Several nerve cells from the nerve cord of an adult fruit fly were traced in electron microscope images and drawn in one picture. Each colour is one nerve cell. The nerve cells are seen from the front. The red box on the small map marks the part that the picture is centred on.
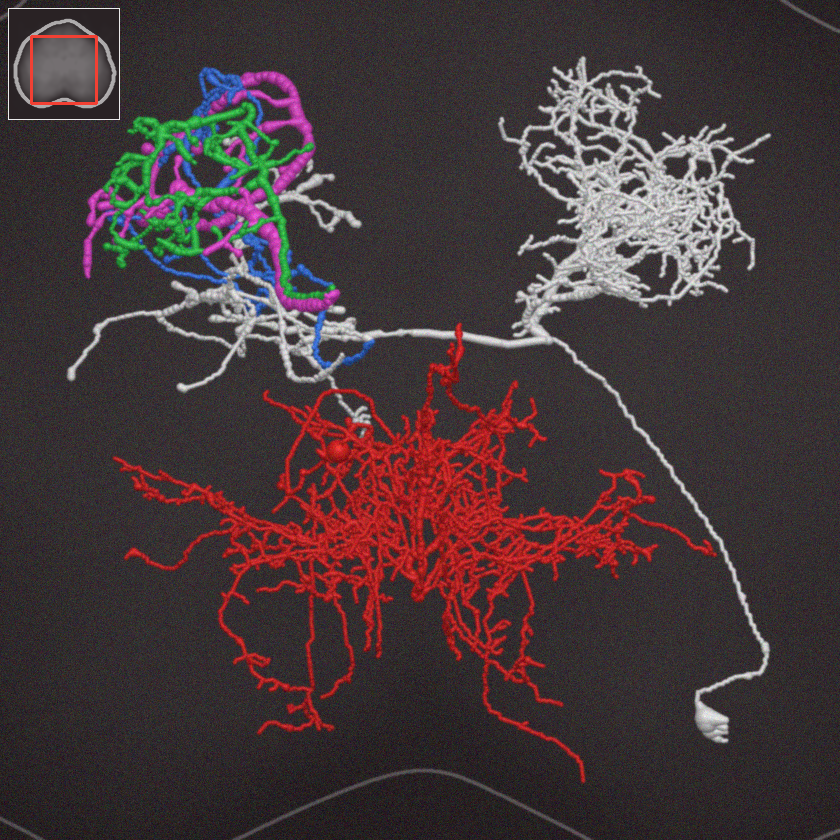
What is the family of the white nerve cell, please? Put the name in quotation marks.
"hemilineage 07B"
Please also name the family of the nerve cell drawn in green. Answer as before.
"hemilineage 07B"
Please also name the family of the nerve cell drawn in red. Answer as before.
"hemilineage 08B"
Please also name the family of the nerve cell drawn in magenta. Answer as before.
"DNp"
